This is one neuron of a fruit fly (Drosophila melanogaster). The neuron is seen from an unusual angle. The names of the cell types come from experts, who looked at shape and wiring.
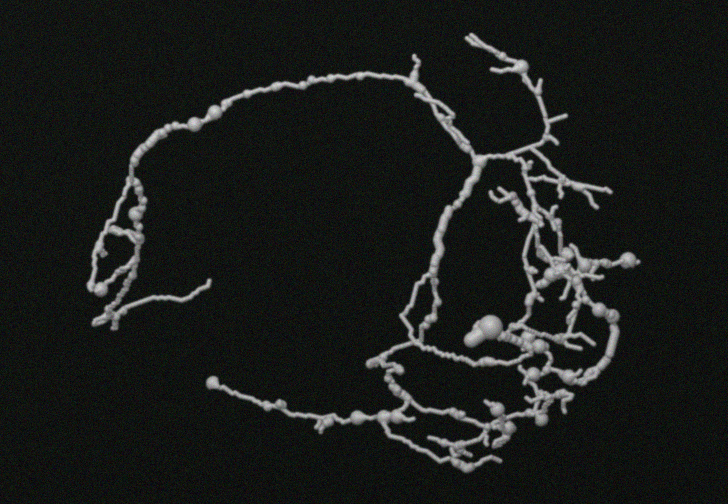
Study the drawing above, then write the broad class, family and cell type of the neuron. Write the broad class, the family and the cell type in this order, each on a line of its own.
central-brain intrinsic neuron
hemilineage SLPad1_anterior
CB3049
